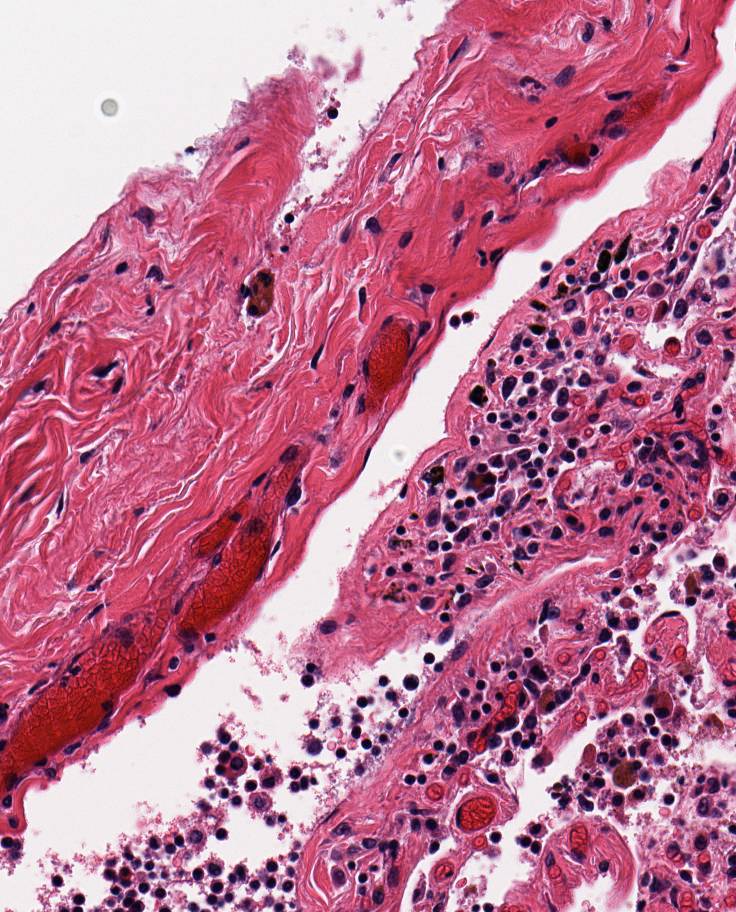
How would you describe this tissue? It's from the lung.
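See the upper-left band: wavy eosinophilic collagen bundles running mainly lower left to upper right, with sparse, small, dark, mostly elongated nuclei. On the right, small cells with round dark nuclei crowd densely among red blood cells. Many cells with coarse brown pigment are scattered there.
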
